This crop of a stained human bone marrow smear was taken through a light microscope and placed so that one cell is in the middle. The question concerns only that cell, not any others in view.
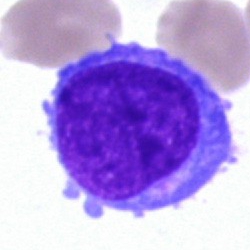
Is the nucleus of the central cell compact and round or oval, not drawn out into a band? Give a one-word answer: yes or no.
Yes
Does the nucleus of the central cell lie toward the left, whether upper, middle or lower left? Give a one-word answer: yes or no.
Yes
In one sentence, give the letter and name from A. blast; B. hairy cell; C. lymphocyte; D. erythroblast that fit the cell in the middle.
The correct option is A, as the central cell is a blast.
